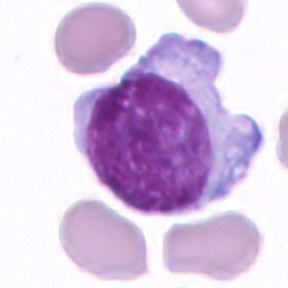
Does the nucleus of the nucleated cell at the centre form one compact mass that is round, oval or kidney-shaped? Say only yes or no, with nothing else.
Yes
